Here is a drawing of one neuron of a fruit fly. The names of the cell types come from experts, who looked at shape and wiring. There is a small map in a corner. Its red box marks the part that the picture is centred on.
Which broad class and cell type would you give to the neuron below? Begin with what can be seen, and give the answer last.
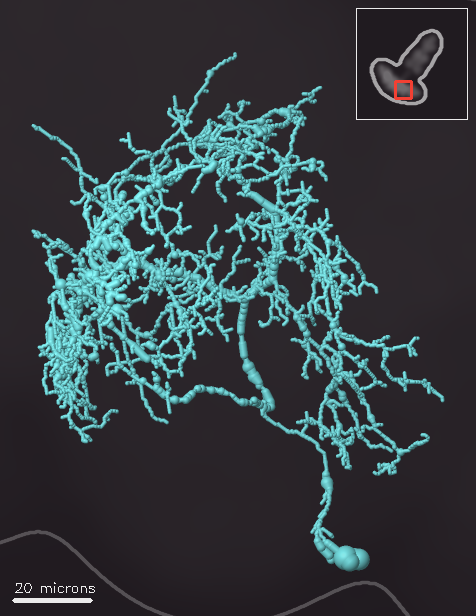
Its cell body lies at the lower right of the picture. By the scale bar it is about 130 microns tall in this view. More than a hundred branch ends can be seen. It is a central-brain intrinsic neuron. It is of cell type PVLP150.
